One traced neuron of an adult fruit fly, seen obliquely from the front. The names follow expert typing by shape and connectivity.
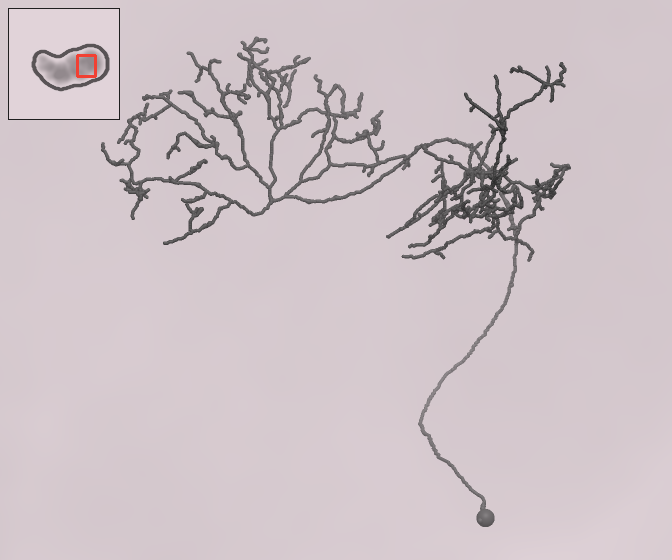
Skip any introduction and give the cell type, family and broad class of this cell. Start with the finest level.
FB4F_a; hemilineage LALv1_dorsal; central-brain intrinsic neuron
